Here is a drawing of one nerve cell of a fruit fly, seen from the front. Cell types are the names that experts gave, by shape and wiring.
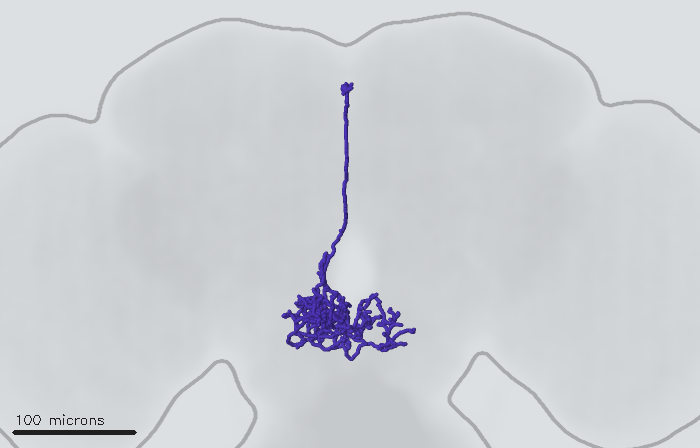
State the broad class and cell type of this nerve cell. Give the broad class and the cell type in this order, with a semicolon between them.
central-brain intrinsic neuron; PRW071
